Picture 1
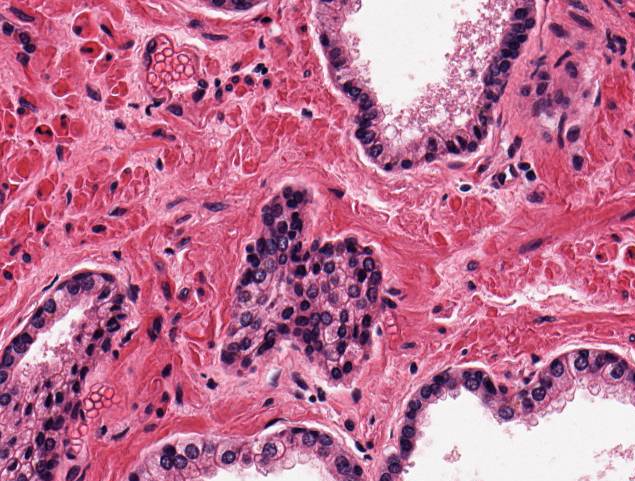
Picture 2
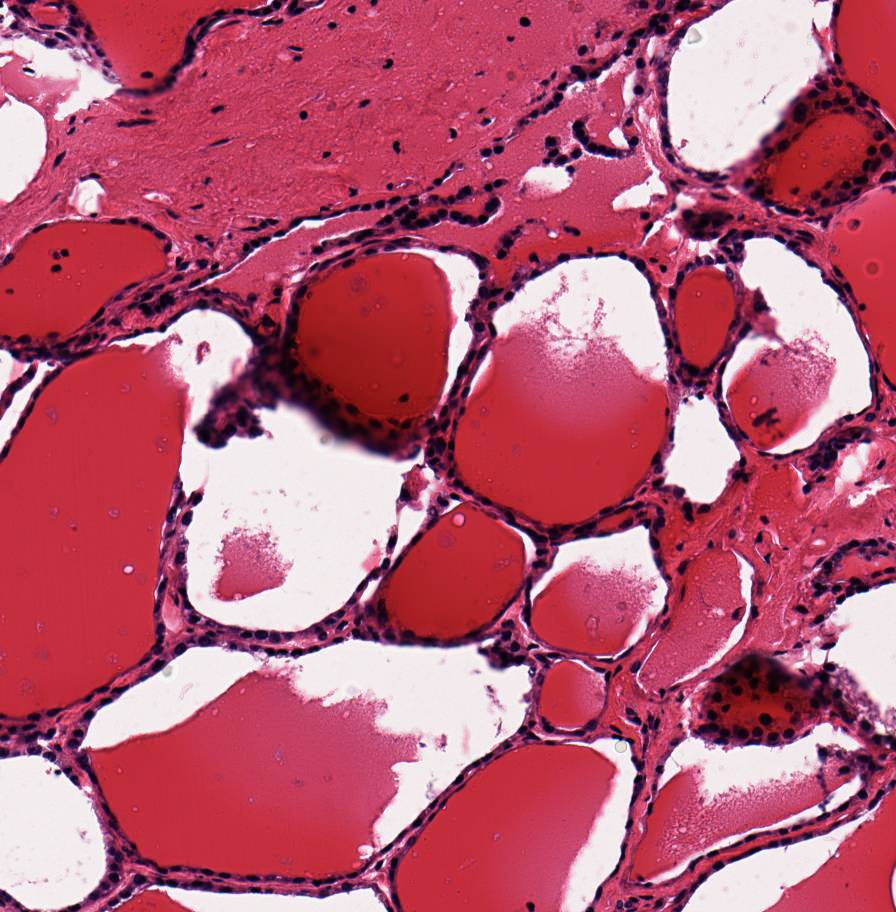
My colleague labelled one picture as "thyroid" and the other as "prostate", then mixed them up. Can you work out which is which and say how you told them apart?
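That first one's prostate, and the second is thyroid. In the prostate, dense pink fibromuscular stroma takes up most of the field, with glands out at the top right, bottom right and bottom left edges. Right in the centre there's a crowded cluster of cells with round dark nuclei sitting in the stroma, no open lumen. The thyroid follicles are filled with homogeneous deep pink material and lined by a single layer of flattened to low cuboidal cells with small, dark, round nuclei, with no papillary projections into the lumens.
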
